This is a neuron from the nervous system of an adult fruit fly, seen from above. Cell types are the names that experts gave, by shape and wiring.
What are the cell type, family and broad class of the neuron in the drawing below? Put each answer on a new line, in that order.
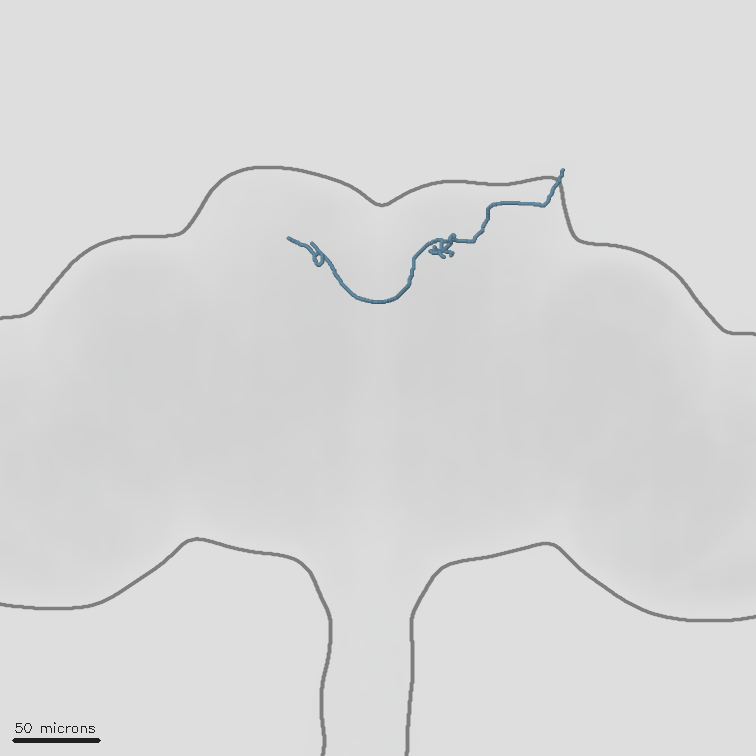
ORN_VC3
class olfactory
sensory neuron entering the brain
